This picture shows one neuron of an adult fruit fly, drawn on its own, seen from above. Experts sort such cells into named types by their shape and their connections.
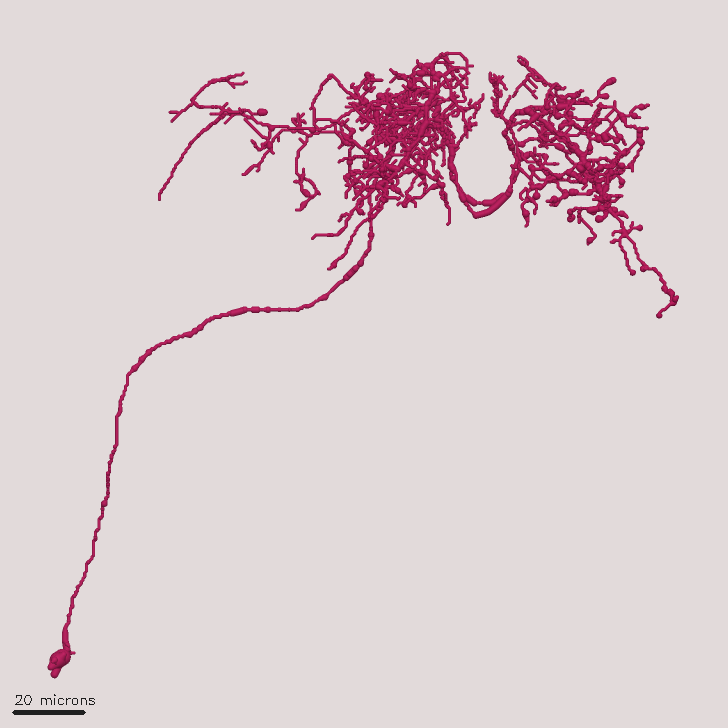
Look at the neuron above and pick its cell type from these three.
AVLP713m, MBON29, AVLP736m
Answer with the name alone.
MBON29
